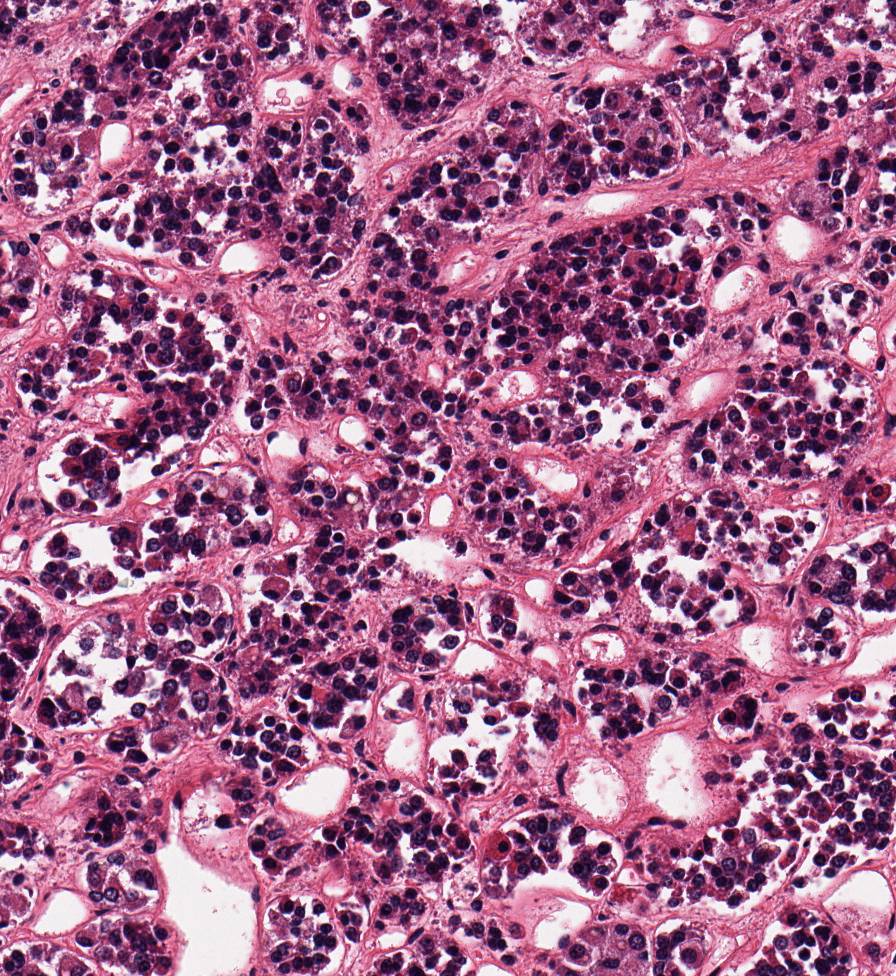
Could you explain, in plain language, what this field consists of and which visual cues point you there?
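Pars distalis of the pituitary. Deciding: cells packed in rounded nests across the field, with scattered larger cells of abundant deep pink-red cytoplasm among the nests.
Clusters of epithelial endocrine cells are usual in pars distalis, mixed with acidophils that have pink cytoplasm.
Nests separated by thin pink fibrous septa. Within many nests, cells loosely held, pale empty gaps between them. Most cells: single small, round, darkly stained nucleus.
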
